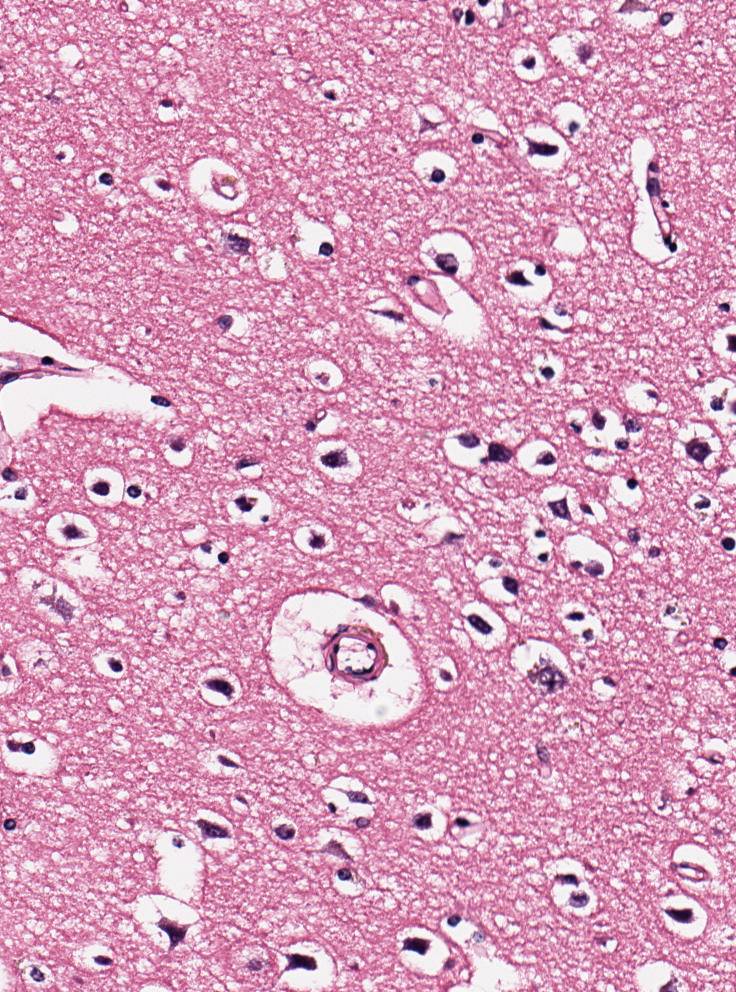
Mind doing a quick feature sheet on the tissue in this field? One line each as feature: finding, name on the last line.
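Background: finely fibrillary pink, whole field
Cells: scattered singly; no epithelium or glands
Nuclei: mostly single, dark purple, little visible cytoplasm
Vessel: lower centre, thick pink wall, within large round clear space
Cleft: left edge, long, clear, lined by few flattened dark nuclei
Tissue: cerebral cortex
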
